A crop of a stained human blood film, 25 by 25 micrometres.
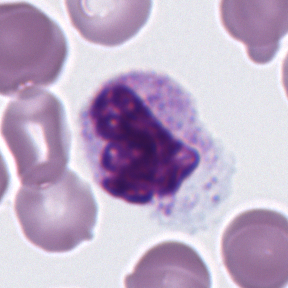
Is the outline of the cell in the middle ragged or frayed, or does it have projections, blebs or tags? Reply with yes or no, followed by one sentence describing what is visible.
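Yes. The cell's outline is irregular and frayed at the lower right.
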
